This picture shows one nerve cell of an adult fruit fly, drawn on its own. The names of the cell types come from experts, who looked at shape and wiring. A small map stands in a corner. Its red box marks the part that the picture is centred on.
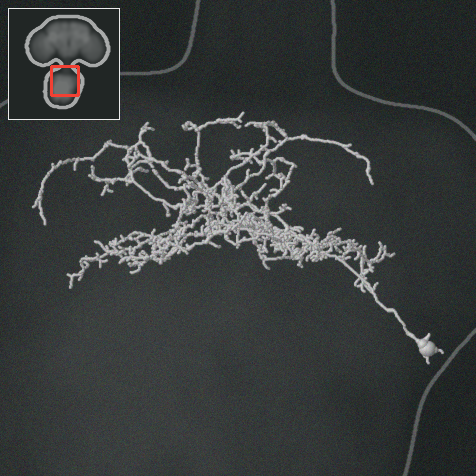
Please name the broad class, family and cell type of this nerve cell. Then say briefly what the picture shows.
This is a nerve-cord intrinsic neuron. The family is hemilineage 12A. Its cell type is TN1a_e. Its cell body lies at the lower right of the picture. Dozens of branch ends can be seen.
